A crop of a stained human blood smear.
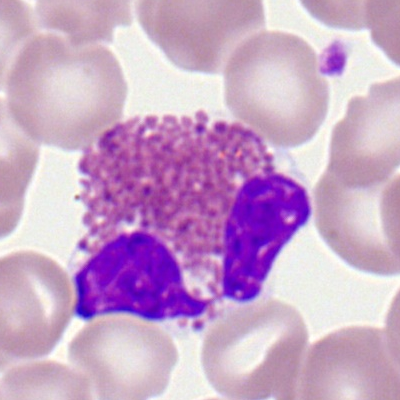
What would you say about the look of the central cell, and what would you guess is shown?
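See how the nucleus splits into two separate lobes, one at the lower left and one on the right? Both stain a dense, dark purple with condensed chromatin. The granules leave them uncovered, so the lobes stand out clearly outlined. That's an eosinophil.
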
